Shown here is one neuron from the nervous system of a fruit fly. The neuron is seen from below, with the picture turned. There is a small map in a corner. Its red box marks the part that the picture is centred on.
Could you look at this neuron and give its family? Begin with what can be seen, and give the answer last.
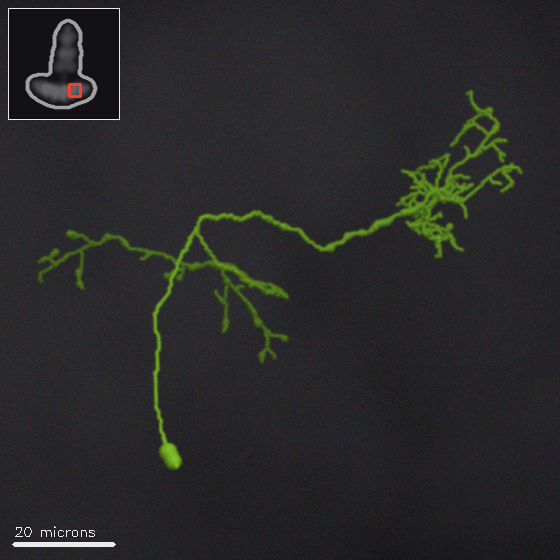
By the scale bar it is about 95 microns wide in this view. The picture shows dozens of branch ends. Its broad class is visual projection neuron. Its family is hemilineage VPNv2.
